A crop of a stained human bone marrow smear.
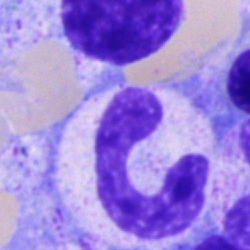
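Band neutrophil. Notice how the nucleus curves into a C-shaped band with its opening facing right. Follow the band along and you will see that no thin filament pinches it into separate lobes. Its chromatin is dark purple and coarsely clumped, and fine pink-violet granules are scattered through the cytoplasm.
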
